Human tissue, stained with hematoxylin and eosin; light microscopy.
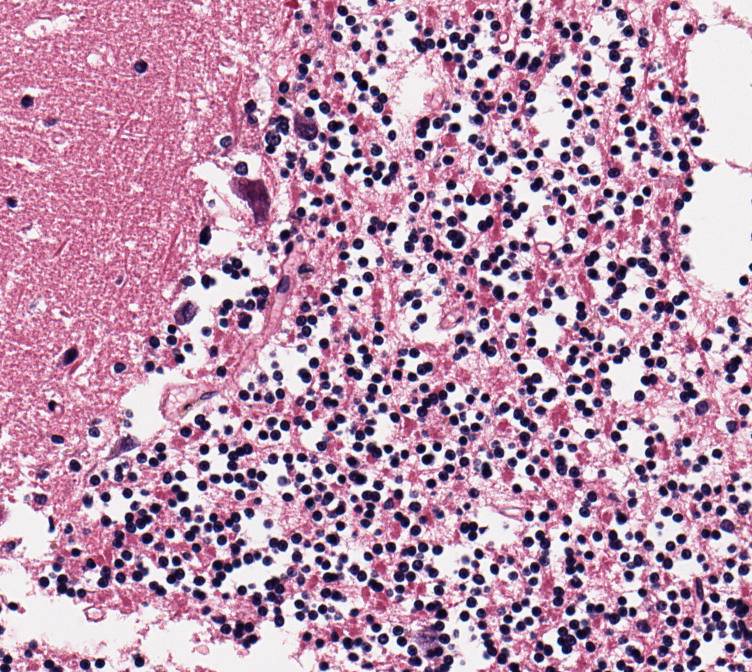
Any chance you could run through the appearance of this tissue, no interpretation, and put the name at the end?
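A pale pink, sparsely nucleated zone fills the upper left; the rest, right and below, is densely cellular. The cellular zone is packed with small, round, dark blue nuclei showing very little visible cytoplasm, separated by wispy pink fibrillary material containing many small clear spaces. A few large neurons with plentiful purple cytoplasm lie along the border between the zones near the upper middle left. This is cerebellum.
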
